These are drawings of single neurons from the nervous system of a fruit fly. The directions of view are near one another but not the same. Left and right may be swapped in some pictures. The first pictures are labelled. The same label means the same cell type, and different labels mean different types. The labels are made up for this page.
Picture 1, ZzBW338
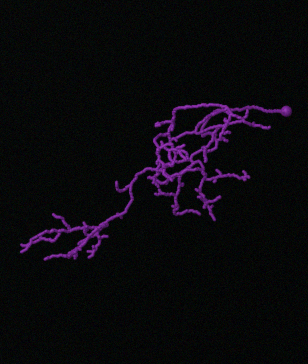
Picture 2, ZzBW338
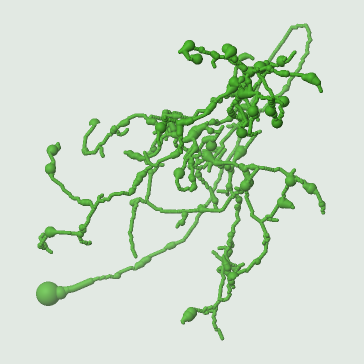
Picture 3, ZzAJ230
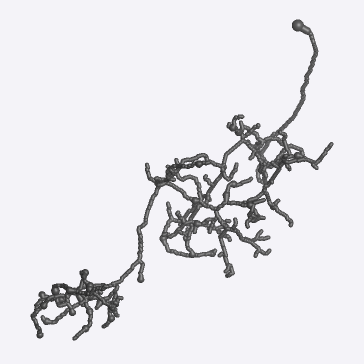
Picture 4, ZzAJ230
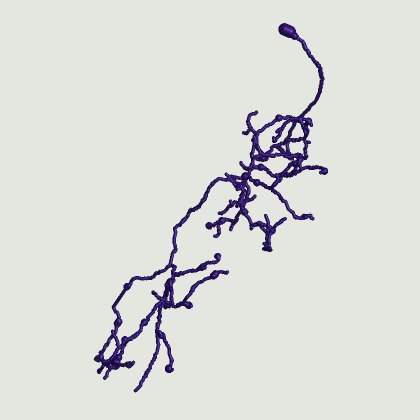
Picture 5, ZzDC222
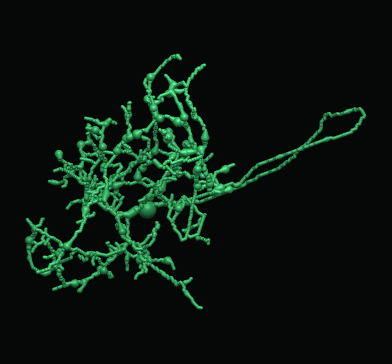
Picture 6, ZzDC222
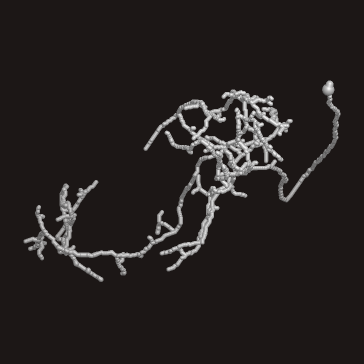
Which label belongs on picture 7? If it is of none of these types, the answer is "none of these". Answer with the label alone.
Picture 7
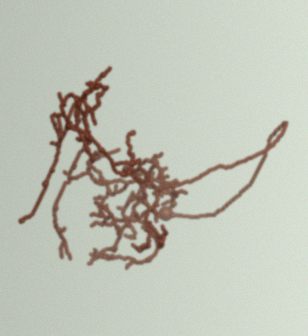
ZzDC222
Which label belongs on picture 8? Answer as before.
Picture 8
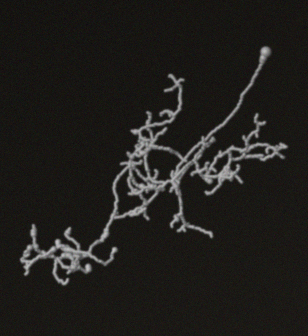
ZzAJ230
